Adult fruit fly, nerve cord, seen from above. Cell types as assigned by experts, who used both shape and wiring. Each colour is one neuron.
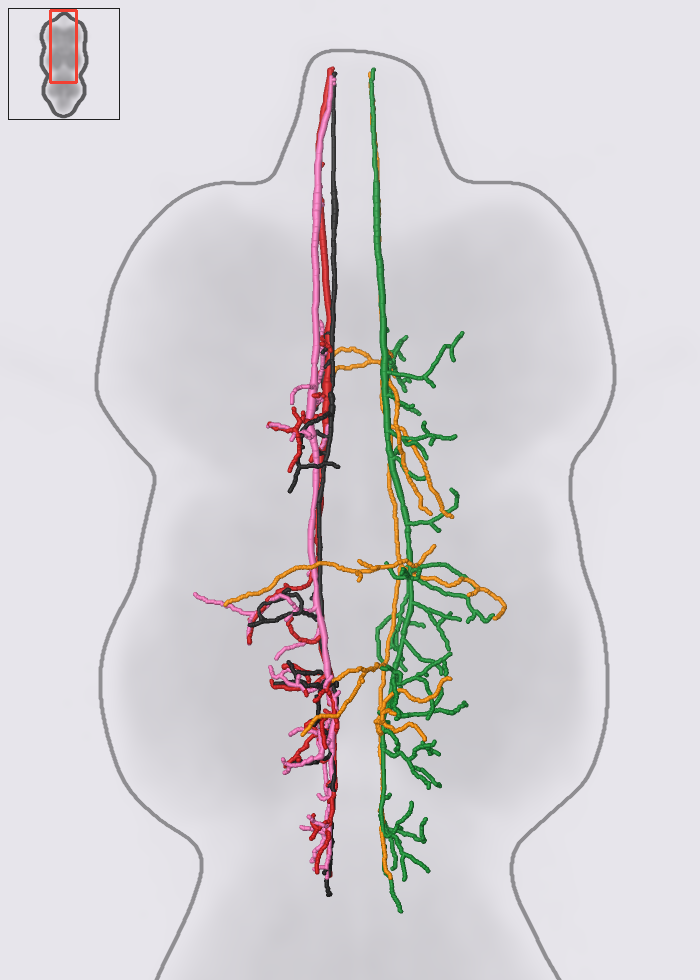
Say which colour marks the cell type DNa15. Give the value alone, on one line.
red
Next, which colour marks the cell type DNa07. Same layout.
orange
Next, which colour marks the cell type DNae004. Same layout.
black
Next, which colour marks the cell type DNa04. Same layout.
green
